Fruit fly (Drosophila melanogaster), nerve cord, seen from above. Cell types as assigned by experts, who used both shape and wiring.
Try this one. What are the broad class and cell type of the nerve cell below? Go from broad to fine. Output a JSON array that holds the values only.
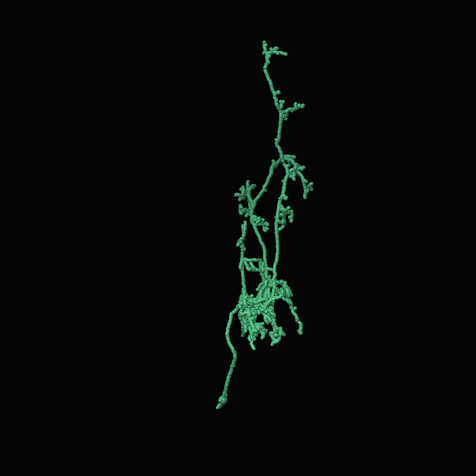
["nerve-cord intrinsic neuron", "INXXX101"]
